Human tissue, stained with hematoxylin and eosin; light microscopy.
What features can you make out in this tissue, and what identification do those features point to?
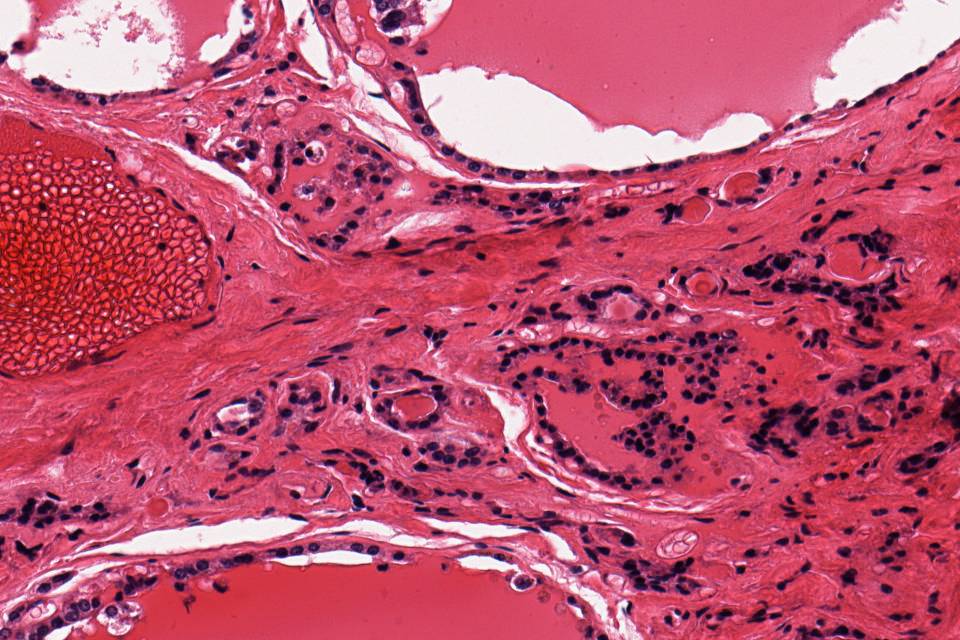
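Look at the large spaces: a single layer of flattened cells lines them, and they hold cell-free, homogeneous pink material. Small rounded units in the centre and right of the stroma enclose small lumens with pink material. This is thyroid.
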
